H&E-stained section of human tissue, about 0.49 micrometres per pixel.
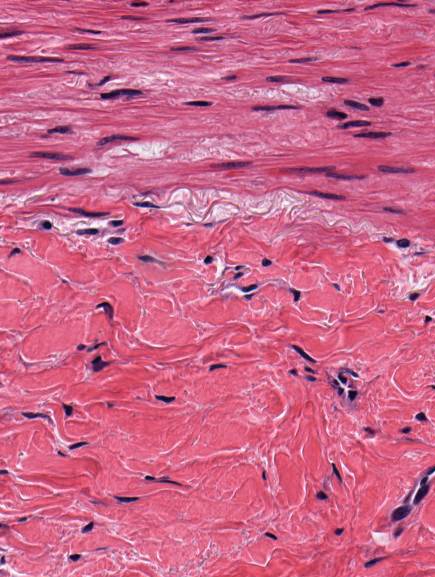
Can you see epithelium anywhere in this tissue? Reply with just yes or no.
No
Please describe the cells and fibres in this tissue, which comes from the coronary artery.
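An upper band of closely packed parallel fibres lies above a larger lower zone of coarse, haphazardly arranged collagen bundles. Its eosinophilic fibres run horizontally, with elongated spindle-shaped nuclei parallel to them. Sparse small dark nuclei lie scattered between the lower bundles.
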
